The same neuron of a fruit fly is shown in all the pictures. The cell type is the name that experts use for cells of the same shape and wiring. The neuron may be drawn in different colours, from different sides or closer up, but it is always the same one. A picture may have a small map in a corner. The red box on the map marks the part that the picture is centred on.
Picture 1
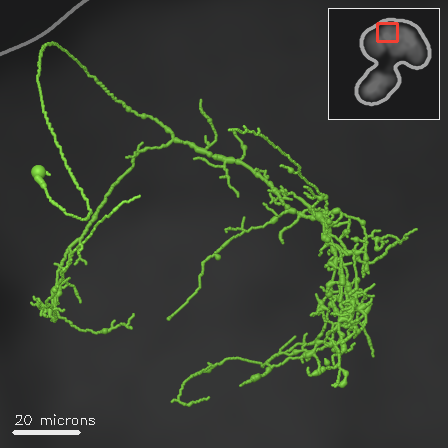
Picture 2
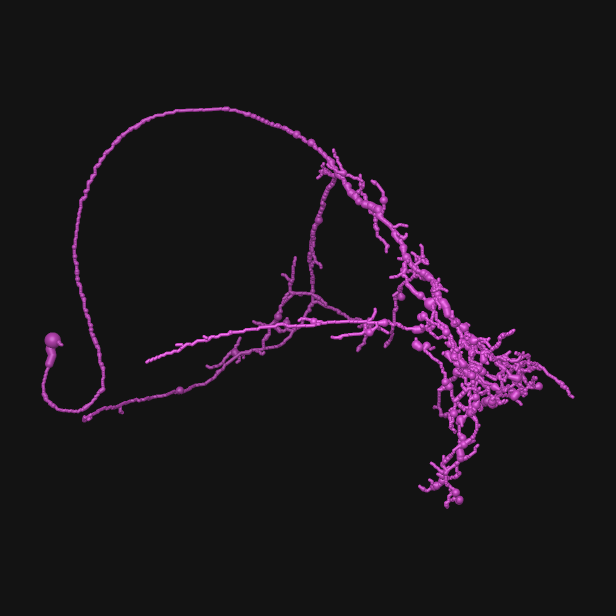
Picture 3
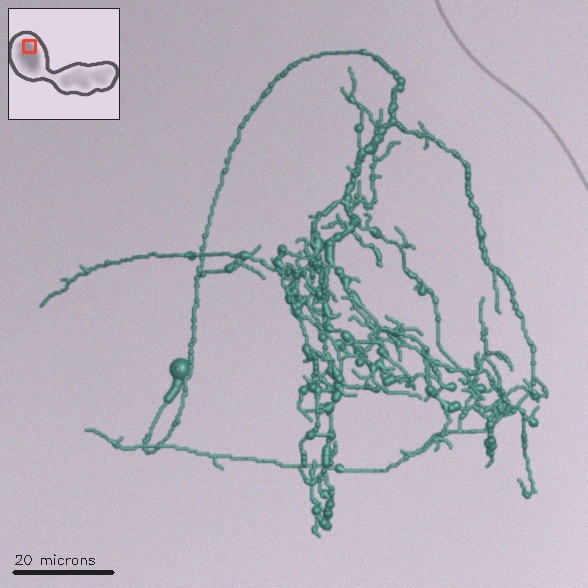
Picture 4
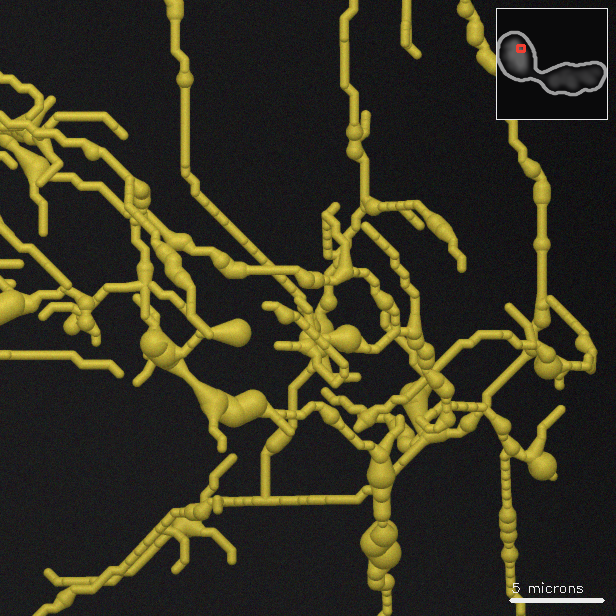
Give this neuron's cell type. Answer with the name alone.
CL014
